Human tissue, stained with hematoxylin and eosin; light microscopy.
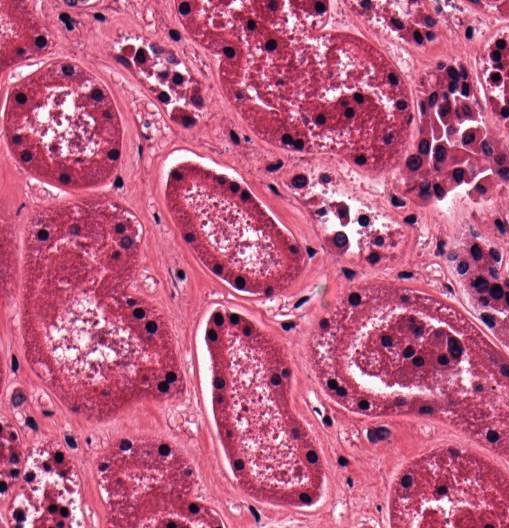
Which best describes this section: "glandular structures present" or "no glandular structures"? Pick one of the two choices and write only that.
Glandular structures present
